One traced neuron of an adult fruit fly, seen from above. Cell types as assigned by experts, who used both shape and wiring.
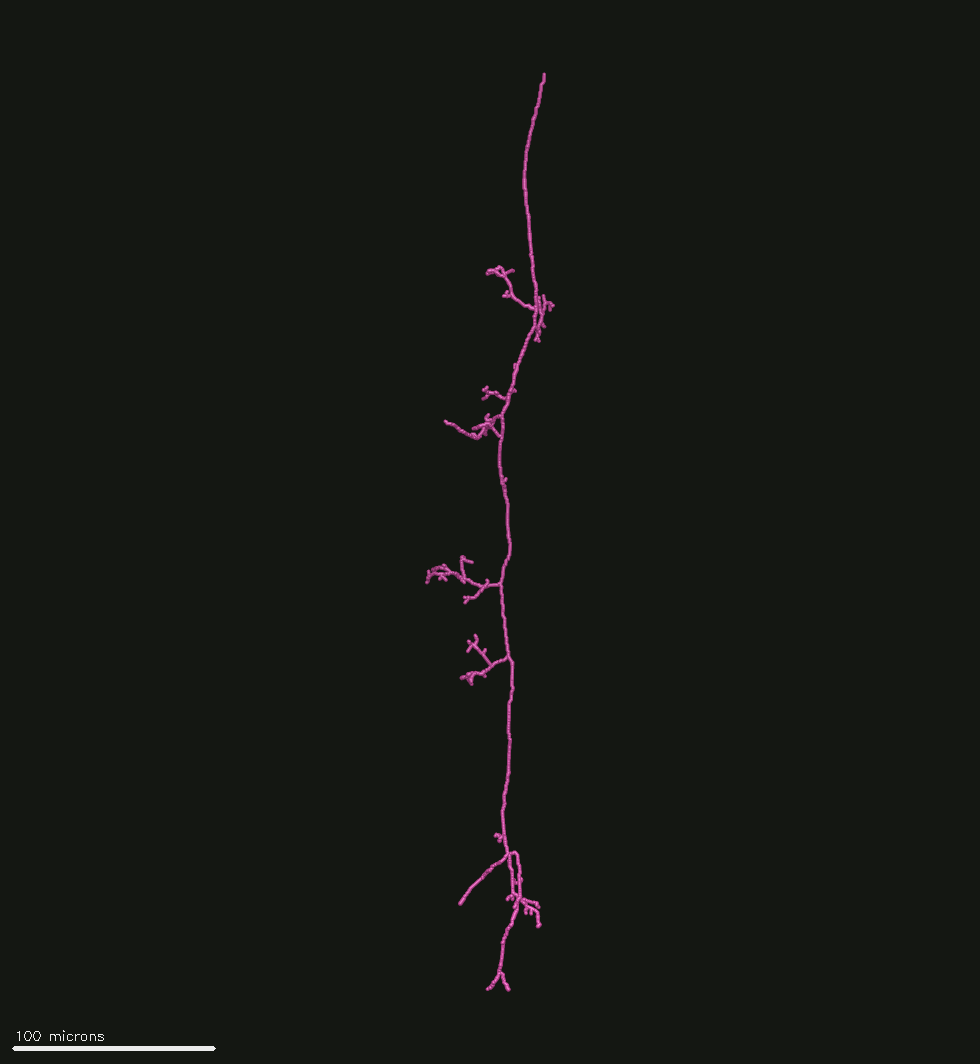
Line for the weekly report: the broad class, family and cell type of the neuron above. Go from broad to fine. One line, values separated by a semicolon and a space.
descending neuron; DNbe; DNbe007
